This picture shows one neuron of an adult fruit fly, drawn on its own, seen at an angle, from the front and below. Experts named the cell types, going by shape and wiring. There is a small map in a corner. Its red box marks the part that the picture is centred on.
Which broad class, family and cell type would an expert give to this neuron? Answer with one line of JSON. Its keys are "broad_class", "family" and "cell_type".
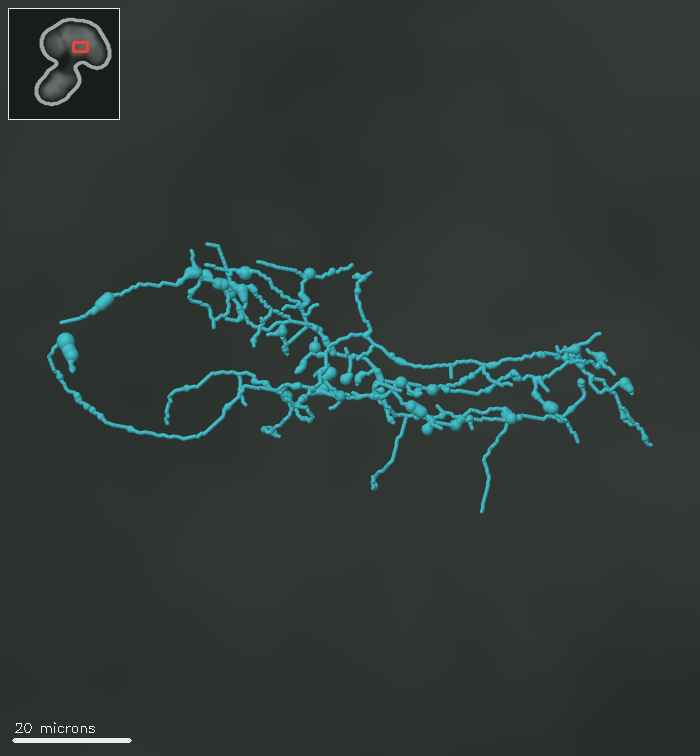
{"broad_class": "central-brain intrinsic neuron", "family": "hemilineage TRdm", "cell_type": "GNG372"}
